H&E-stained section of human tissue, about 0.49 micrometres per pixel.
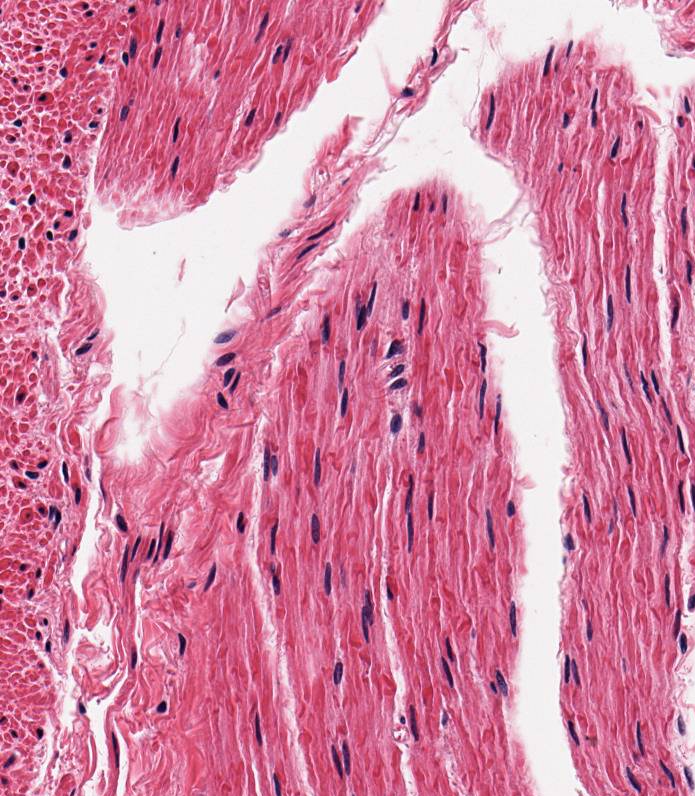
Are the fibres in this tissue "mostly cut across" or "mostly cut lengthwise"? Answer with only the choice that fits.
Mostly cut lengthwise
